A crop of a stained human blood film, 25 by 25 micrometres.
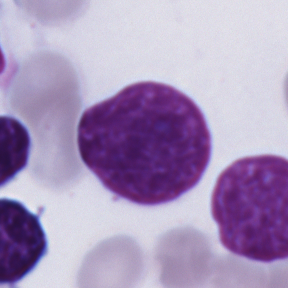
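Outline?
Round apart from a slight bulge at upper left; about 12 micrometres across.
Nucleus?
Round, about 11 micrometres across, filling about 90% of the cell's area; stains an even reddish purple; chromatin fine and evenly spread, without coarse dark clumps.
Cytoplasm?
Only a very thin rim at the cell's edge.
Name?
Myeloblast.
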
